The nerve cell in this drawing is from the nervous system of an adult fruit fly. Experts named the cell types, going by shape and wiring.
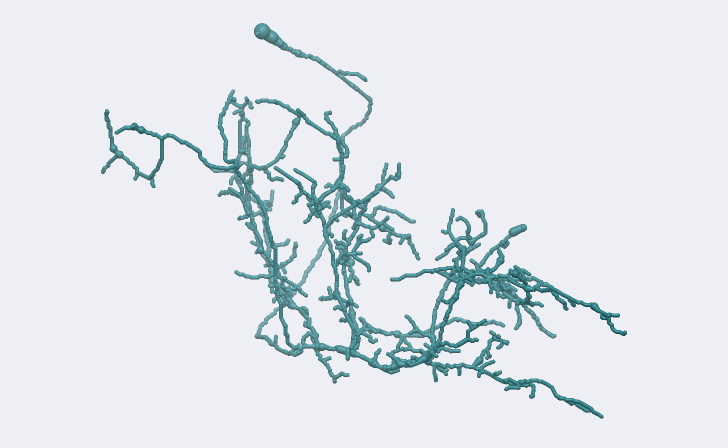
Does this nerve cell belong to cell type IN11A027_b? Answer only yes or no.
no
